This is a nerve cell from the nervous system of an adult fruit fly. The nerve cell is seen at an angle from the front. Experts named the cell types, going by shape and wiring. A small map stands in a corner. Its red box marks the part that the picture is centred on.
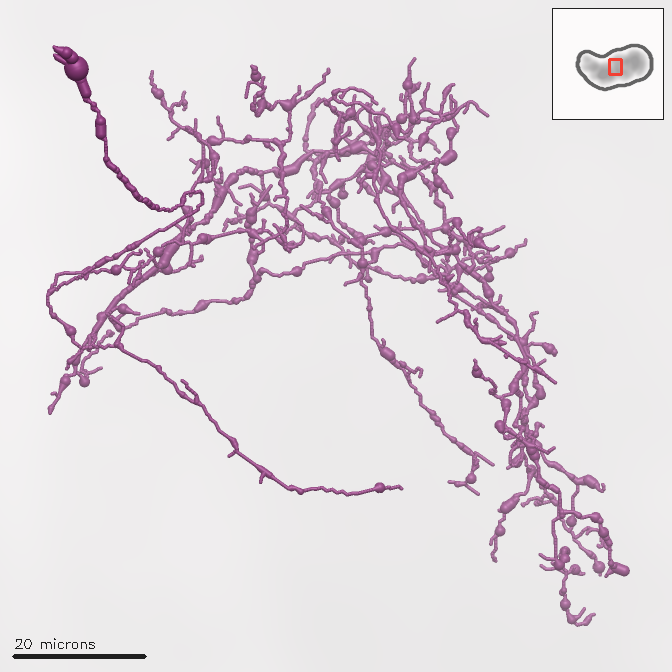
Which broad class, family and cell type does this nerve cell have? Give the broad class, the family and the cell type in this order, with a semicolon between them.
central-brain intrinsic neuron; hemilineage VLPl4_anterior; PVLP082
